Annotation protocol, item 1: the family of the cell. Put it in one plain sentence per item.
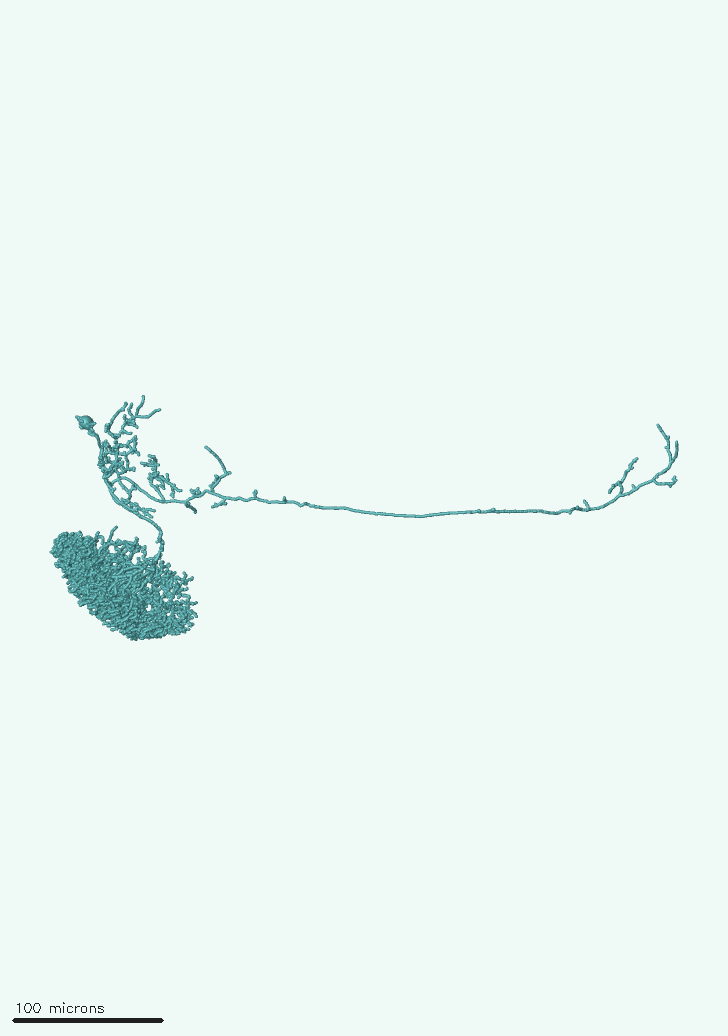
The family is hemilineage VLPl2_lateral.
